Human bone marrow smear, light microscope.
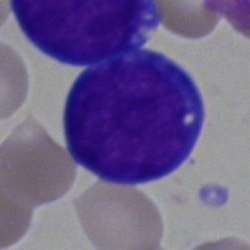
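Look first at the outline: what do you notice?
It is round and smooth.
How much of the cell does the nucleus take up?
Nearly all of it, leaving almost no visible cytoplasm.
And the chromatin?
Finely textured, evenly stained deep purple-blue, without coarse clumps; no granules can be seen.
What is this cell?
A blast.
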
